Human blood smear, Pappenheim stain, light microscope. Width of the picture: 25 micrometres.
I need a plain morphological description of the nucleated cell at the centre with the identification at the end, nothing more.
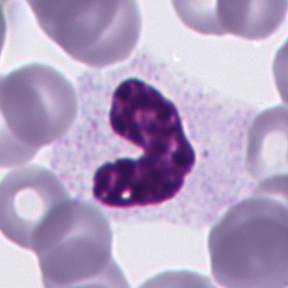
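Coarsely clumped chromatin stains dark purple. Abundant cytoplasm surrounds the nucleus on all sides and is pale lilac-pink rather than blue. Many fine, small pinkish-violet granules fill the cytoplasm. The cell is a band neutrophil.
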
